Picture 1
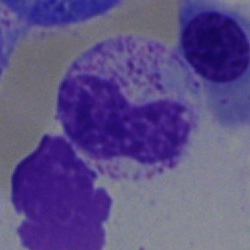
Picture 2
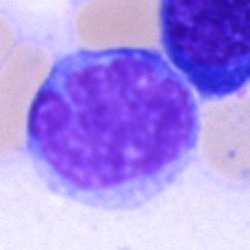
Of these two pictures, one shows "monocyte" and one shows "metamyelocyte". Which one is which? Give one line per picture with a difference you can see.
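In picture 1 we see a metamyelocyte: Fine pinkish-purple granules are scattered throughout the cytoplasm.
In picture 2 we see a monocyte: No distinct coloured granules are visible in the cytoplasm.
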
